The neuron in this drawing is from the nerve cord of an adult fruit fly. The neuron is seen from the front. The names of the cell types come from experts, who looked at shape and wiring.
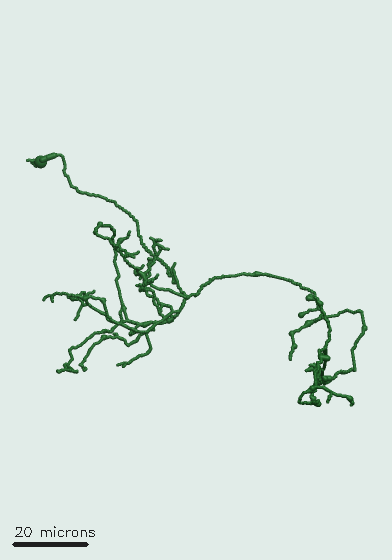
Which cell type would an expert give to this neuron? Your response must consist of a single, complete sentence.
A cell of type IN07B100 is what this neuron is.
